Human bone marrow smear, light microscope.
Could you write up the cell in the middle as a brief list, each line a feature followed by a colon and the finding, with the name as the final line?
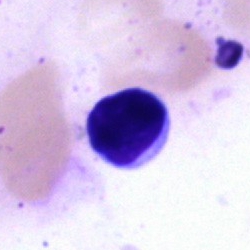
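Nucleoli: none you can see
Cytoplasm: just a thin rim, widest on the lower right
Colour: pale blue cytoplasm
Granules: none visible
So it's: lymphocyte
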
